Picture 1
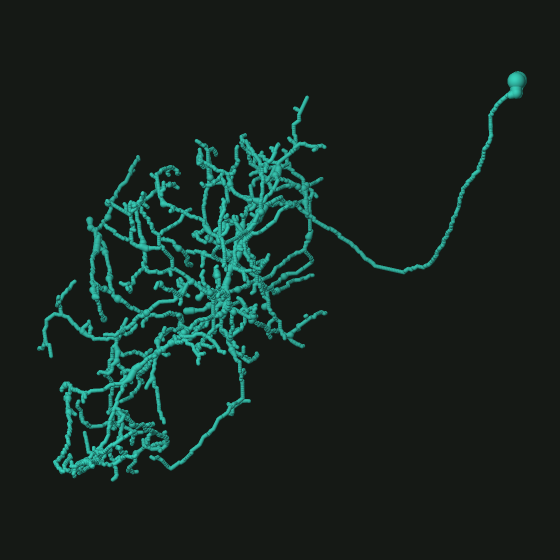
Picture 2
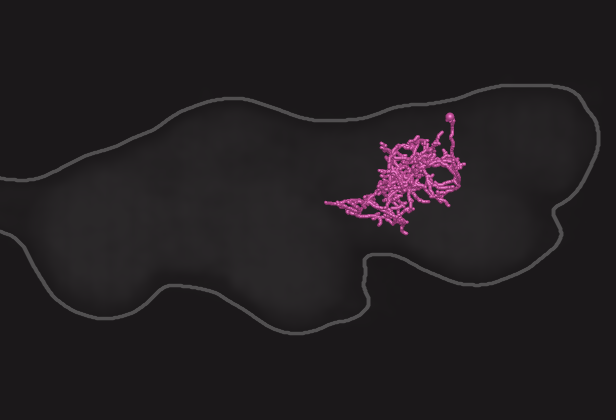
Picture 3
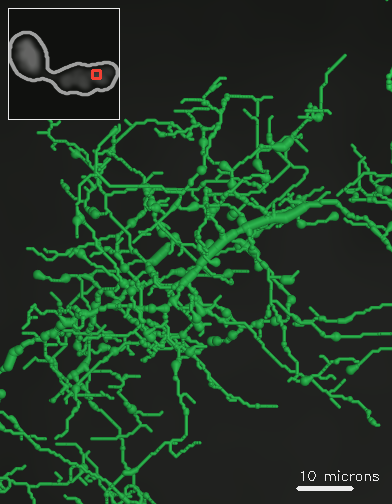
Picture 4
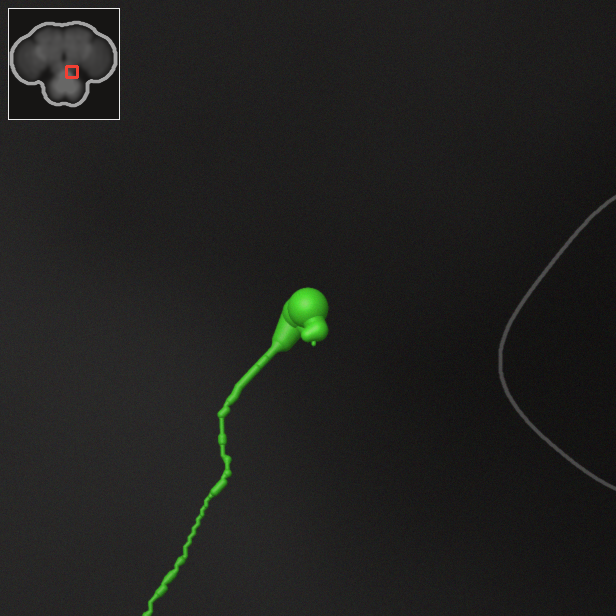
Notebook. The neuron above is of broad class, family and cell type: nerve-cord intrinsic neuron; hemilineage 14A; IN14A016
